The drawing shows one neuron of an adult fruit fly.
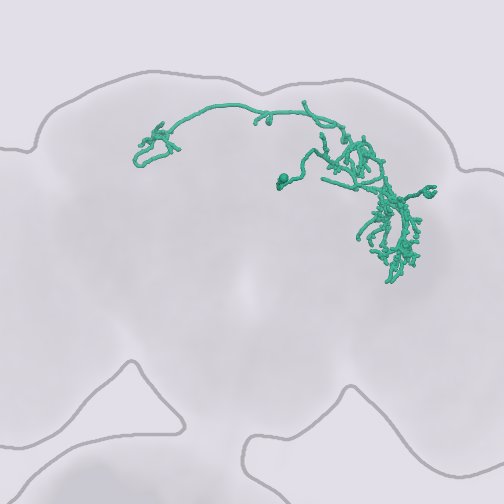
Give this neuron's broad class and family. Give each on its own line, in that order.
central-brain intrinsic neuron
hemilineage DM4_dorsal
